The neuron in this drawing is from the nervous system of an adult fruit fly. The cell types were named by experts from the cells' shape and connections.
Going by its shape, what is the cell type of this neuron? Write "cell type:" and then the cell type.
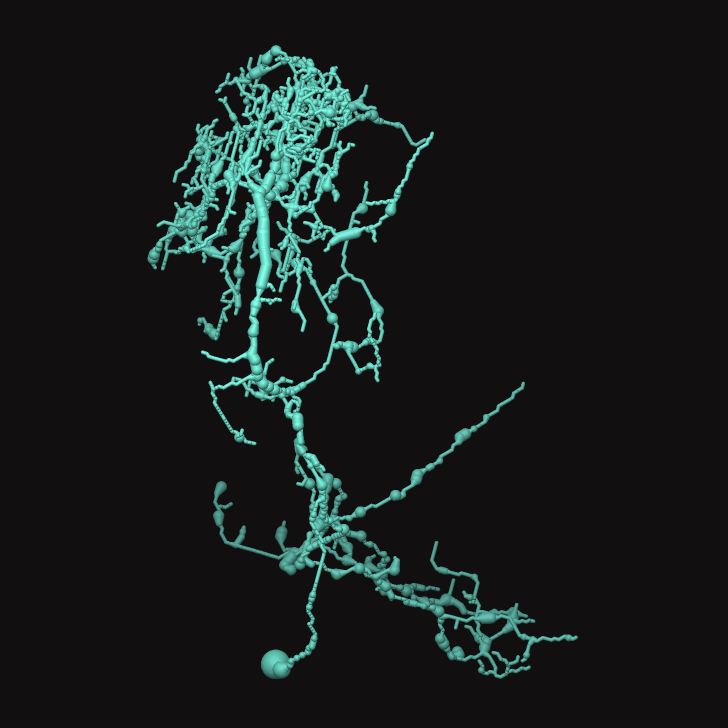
cell type: PVLP085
